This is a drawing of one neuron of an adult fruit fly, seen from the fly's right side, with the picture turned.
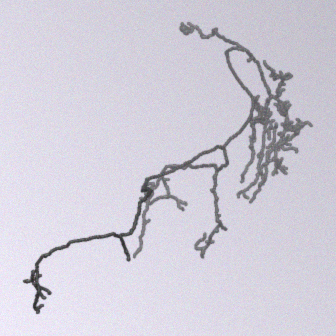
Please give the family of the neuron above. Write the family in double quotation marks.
"hemilineage VLPl&d1_dorsal"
